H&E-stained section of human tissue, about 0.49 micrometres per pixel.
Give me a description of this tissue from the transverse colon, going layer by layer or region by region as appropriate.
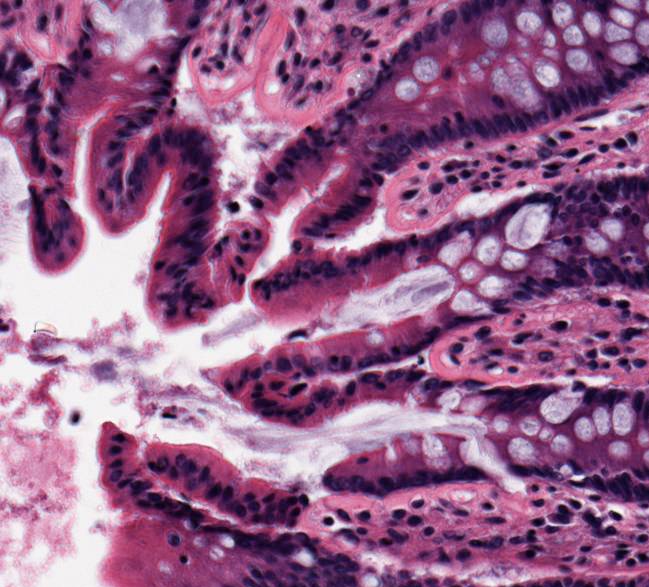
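Finger-like epithelial fronds reach leftward into empty space on the left. Over these fronds, goblet cells are few or absent, and the lining cells have deeply pink cytoplasm. Compare the upper right and right, where numerous goblet cells with pale rounded mucin vacuoles crowd the epithelium.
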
